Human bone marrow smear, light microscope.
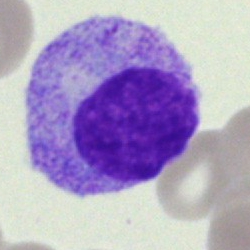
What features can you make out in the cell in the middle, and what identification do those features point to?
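Notice how the nucleus sits off-centre, over toward the right. The cytoplasm is plentiful, lilac-blue and filled with fine purple granules. Just by the upper-left side of the nucleus there's a paler, less granular zone. This cell is a myelocyte.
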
